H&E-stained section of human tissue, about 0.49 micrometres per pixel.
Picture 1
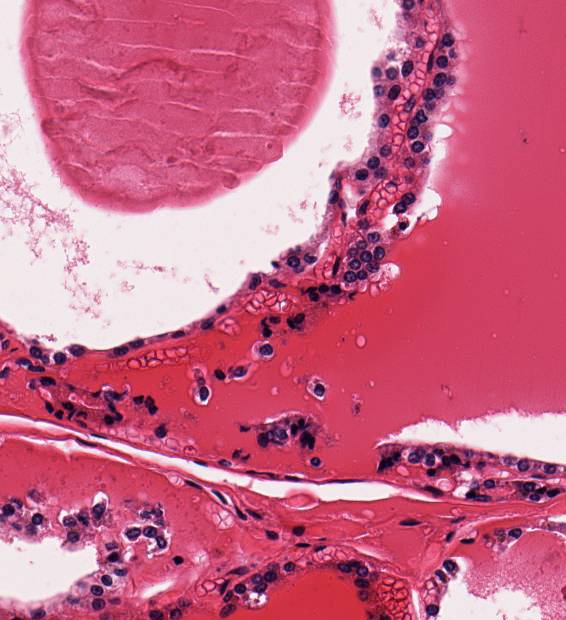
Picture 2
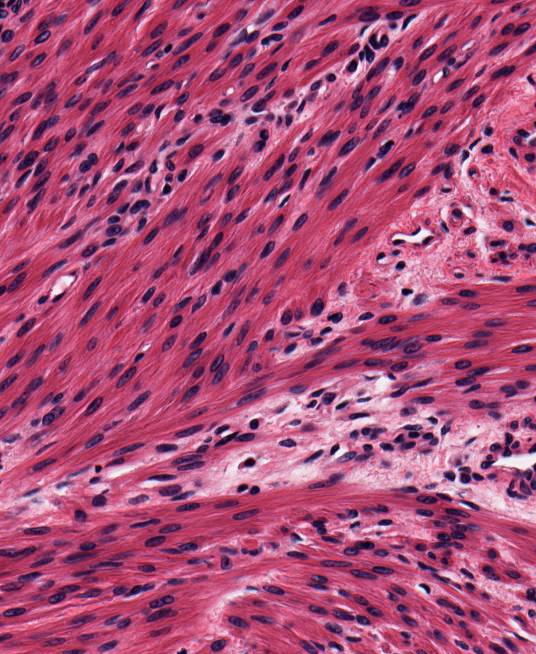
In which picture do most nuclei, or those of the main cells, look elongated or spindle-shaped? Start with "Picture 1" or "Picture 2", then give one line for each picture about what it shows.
Picture 2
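Picture 1: The lining cells have small, round, dark-staining nuclei of fairly uniform size.
Picture 2: The spindle cell nuclei are elongated with blunt, rounded ends.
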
